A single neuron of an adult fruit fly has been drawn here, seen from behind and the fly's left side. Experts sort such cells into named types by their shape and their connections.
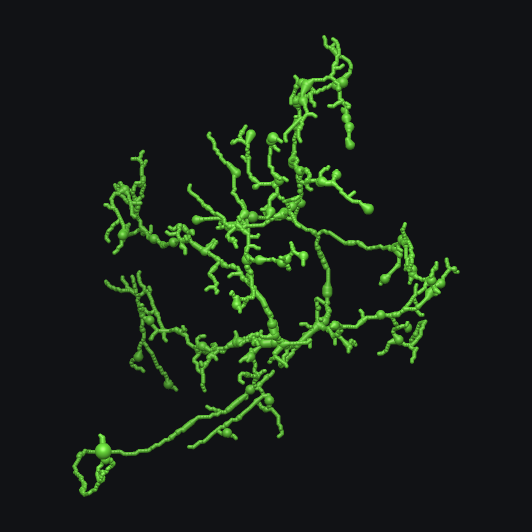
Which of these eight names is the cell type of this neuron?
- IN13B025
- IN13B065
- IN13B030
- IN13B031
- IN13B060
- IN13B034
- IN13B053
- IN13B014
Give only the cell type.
IN13B060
